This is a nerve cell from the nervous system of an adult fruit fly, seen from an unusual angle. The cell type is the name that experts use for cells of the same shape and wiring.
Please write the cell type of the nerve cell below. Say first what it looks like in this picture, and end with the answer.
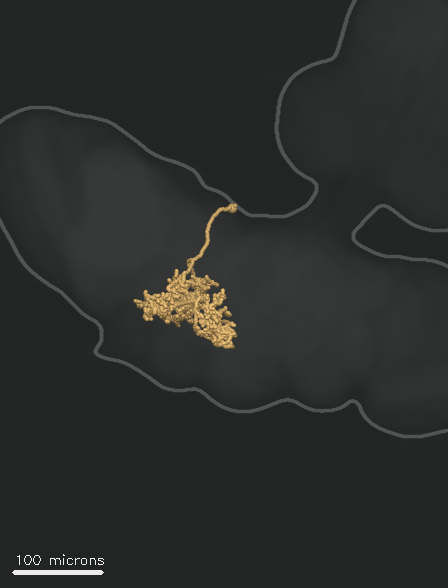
From top to bottom in the picture it spans about 160 microns. As drawn here it is taller than it is wide. Its broad class is central-brain intrinsic neuron. Its cell type is LAL154.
